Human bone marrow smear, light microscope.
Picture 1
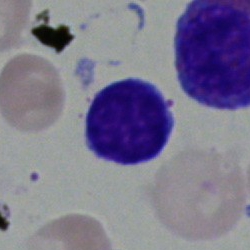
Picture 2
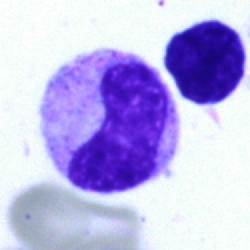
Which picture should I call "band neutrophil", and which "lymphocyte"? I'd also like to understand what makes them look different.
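Picture 1: lymphocyte; picture 2: band neutrophil. Nucleus: in picture 1, deep blue-purple and filling almost the whole round, smooth-edged cell; in picture 2, kidney-shaped, indentation facing left, lying against the right side of the cell.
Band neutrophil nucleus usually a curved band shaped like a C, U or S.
Cytoplasm: very little visible in picture 1; plentiful and pale lilac in picture 2.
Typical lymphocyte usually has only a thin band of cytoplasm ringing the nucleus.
Chromatin: picture 1 dense, with faint lighter patches giving a mottled look; picture 2 dark purple with small scattered paler spots.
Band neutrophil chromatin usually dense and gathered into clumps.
Nucleoli: none seen in picture 1.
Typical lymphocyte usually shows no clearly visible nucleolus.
Vacuoles: none clear in either cell. Picture 2 also: smaller, darkly stained round cell to the upper right, not touching.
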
